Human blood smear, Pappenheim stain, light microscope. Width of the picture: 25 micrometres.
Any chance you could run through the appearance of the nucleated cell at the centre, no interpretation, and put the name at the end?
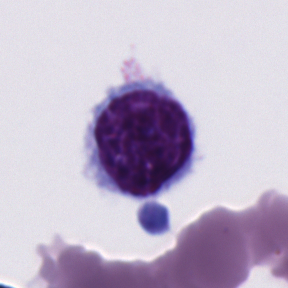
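Start with the outline, which is roughly round. Now follow the edge of the cytoplasm: it frays into fine, irregular hair-like projections. Inside, the chromatin is dense and dark purple, with coarse strands. Just below the cell sits a small round blue-purple body. What you have here is a hairy cell.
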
